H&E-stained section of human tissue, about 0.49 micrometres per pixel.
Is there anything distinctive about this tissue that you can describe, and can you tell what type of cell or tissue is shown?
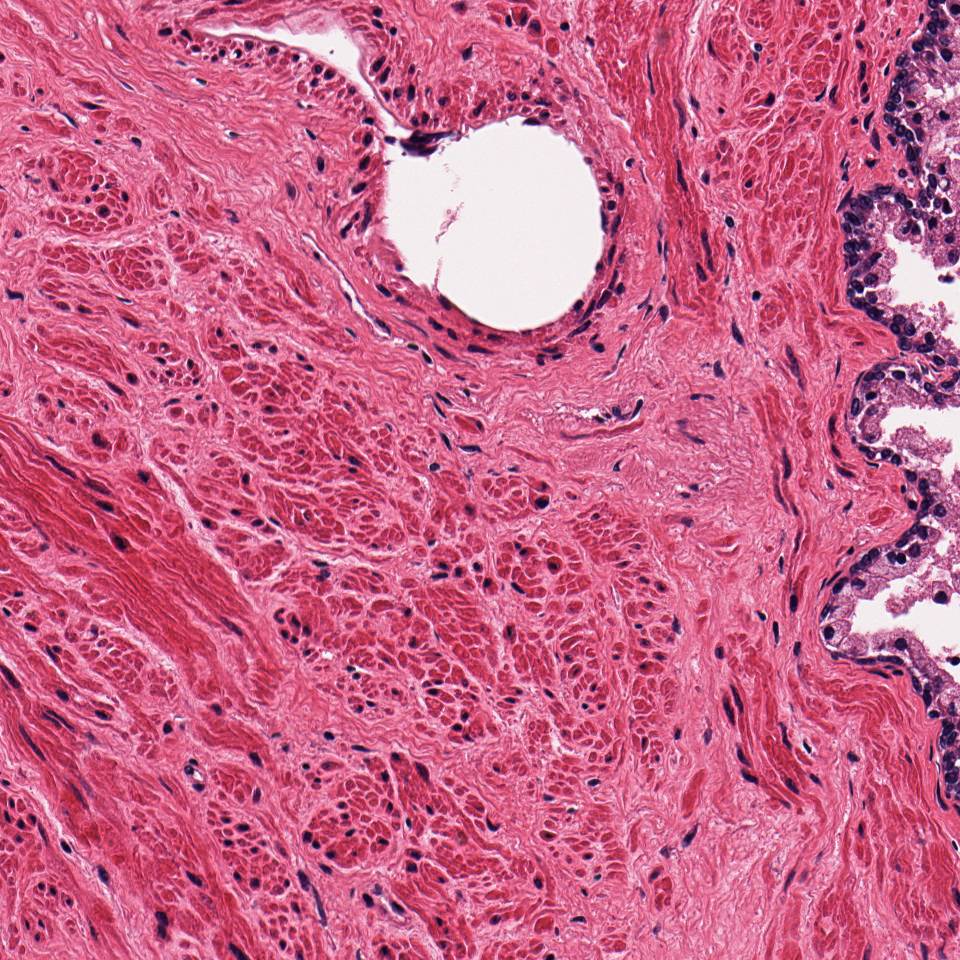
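Interlacing smooth muscle bundles fill most of the field; a gland lies only along the right edge. Centrally the bundles are mostly cut across, while along the lower left they run lengthwise in long diagonal strands. There the nuclei are elongated, cigar-shaped and parallel to the fibres. Cells lining the gland have pale, finely vacuolated cytoplasm toward the lumen and dark nuclei basally. This is prostate.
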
